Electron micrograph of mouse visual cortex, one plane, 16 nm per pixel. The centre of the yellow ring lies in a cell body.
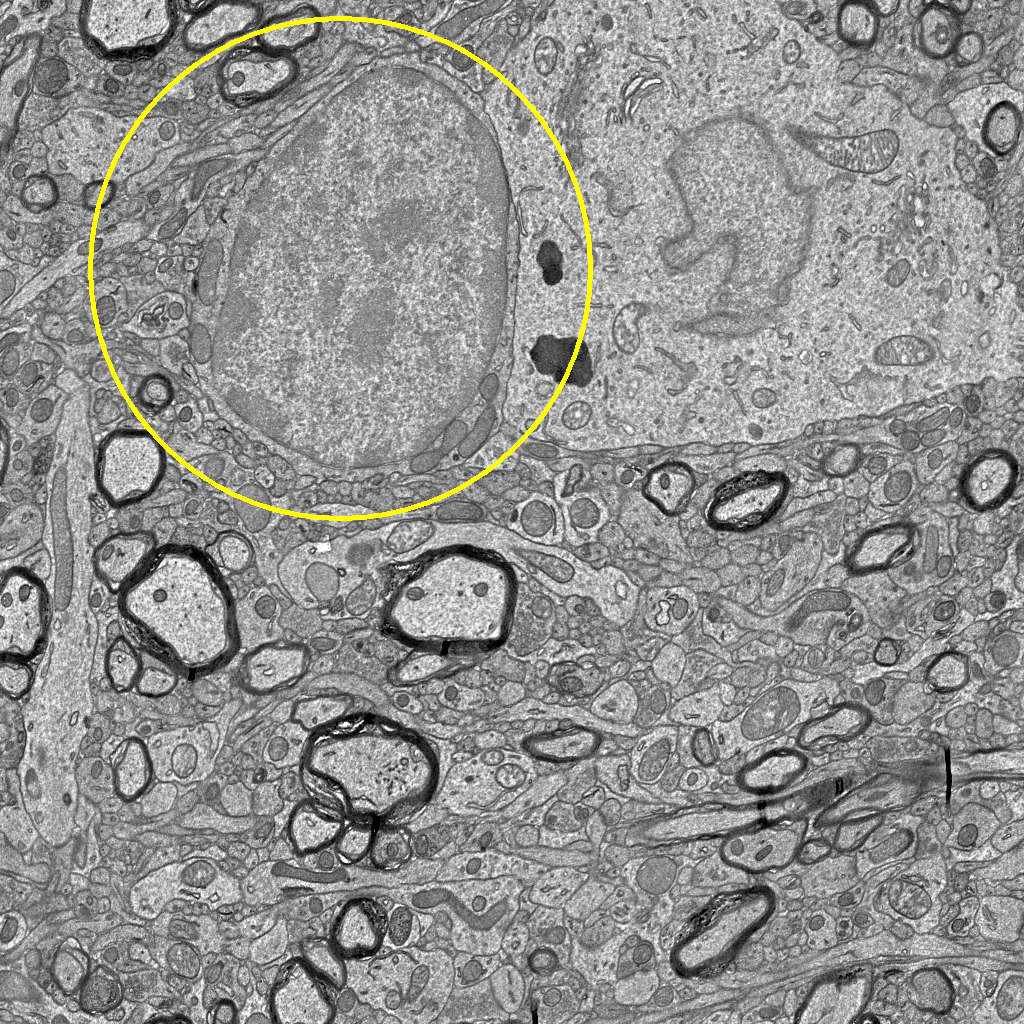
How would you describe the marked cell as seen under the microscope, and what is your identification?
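The nucleus is a large oval of smooth outline, lying wholly inside the ring. It contains no distinct nucleolus. From the upper left side of the body, thin parallel processes stream away. The cell is an oligodendrocyte.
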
